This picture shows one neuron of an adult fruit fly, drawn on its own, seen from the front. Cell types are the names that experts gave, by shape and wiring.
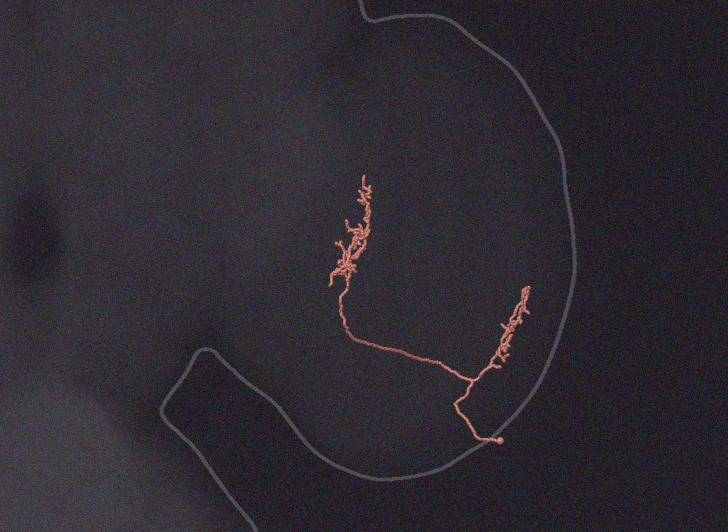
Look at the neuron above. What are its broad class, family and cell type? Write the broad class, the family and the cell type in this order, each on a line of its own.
optic-lobe intrinsic neuron
Tm
Tm30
